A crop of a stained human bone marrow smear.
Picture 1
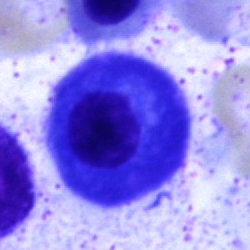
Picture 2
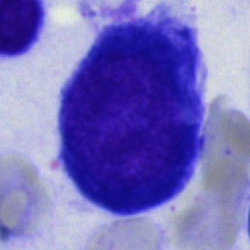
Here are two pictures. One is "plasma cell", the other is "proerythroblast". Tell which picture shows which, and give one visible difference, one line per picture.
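Picture 1: plasma cell. The cytoplasm is abundant and stains a deep blue.
Picture 2: proerythroblast. The cytoplasm is a scant, deep blue rim.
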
